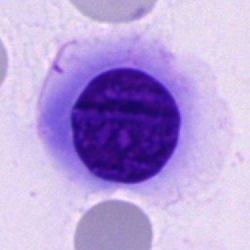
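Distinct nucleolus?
None stands out in the nucleus.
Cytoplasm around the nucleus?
A wide rim on all sides, deeper blue close to the nucleus on its left, paler lilac toward the edge.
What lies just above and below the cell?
Pale grey non-nucleated discs.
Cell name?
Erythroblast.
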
